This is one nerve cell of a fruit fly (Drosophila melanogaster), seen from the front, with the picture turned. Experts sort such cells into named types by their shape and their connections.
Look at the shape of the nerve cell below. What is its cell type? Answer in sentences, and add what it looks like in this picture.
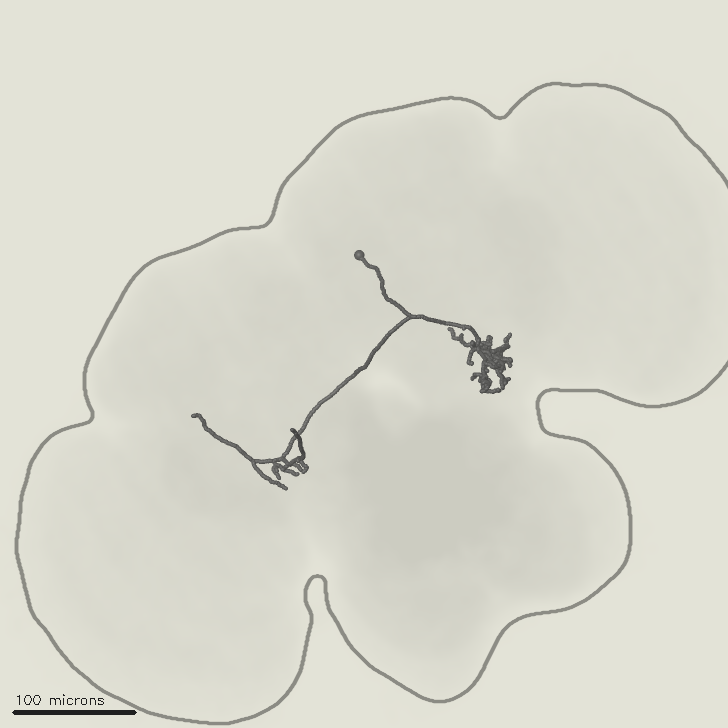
It is of cell type CB2585. This is a central-brain intrinsic neuron. From left to right in the picture it spans about 250 microns. As drawn here it is wider than it is tall.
